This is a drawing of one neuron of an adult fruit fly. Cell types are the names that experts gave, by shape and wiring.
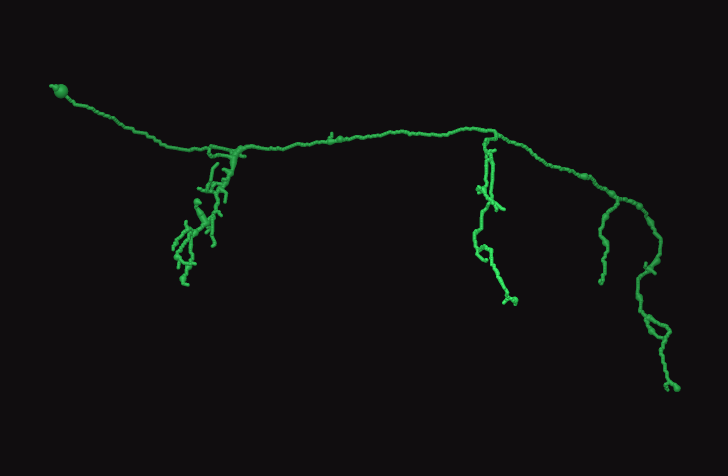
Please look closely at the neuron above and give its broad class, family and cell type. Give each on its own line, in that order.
optic-lobe intrinsic neuron
TmY
TmY9a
